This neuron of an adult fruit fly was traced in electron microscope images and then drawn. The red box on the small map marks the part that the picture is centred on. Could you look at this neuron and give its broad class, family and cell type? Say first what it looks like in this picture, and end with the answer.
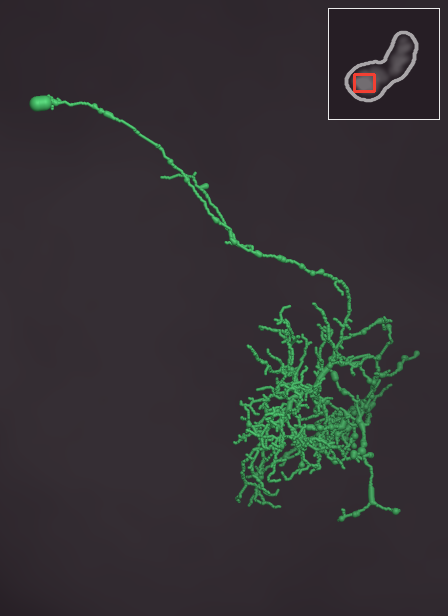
Its cell body lies at the upper left of the picture. Dozens of branch ends can be seen. It is a central-brain intrinsic neuron. The family is hemilineage DM1_antero_ventral. Its cell type is VES049.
